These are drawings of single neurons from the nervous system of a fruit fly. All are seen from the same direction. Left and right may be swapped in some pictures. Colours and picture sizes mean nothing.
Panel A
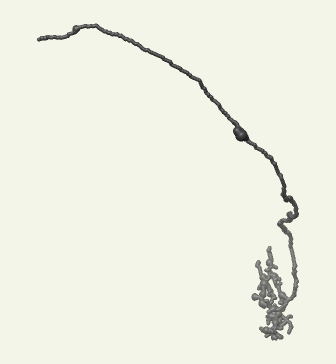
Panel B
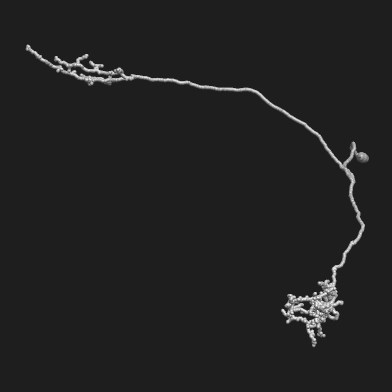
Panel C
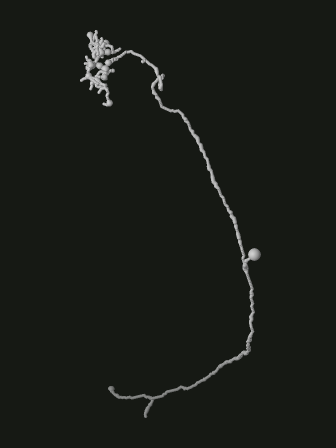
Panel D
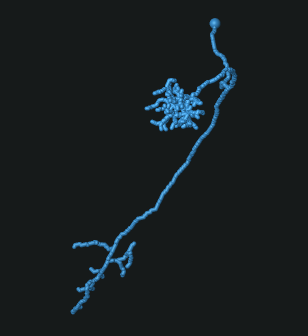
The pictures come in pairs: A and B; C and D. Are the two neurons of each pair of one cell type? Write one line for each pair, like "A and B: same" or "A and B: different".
A and B: different
C and D: different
